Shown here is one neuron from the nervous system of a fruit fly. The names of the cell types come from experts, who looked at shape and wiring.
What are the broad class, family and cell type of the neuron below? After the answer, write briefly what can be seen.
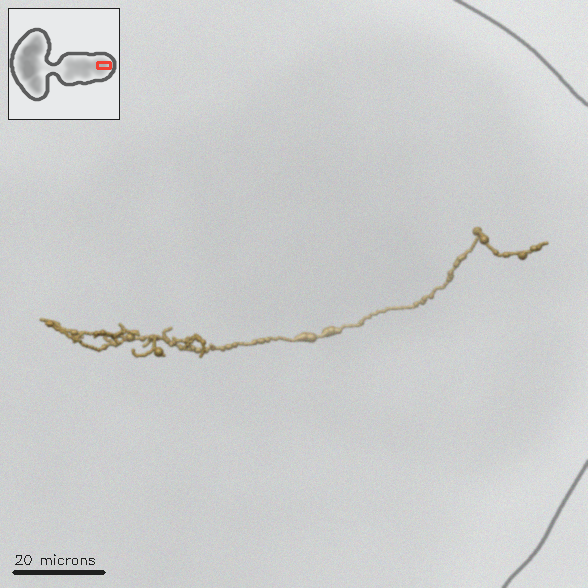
It is a sensory neuron entering the nerve cord. Its family is called class gustatory. It is of cell type LgLG1b. It lies in the nerve cord. No cell body is drawn. From left to right in the picture it spans about 110 microns.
